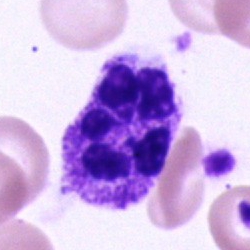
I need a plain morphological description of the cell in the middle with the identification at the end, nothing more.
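Dense, dark purple, clumped chromatin. Purple granules pack the cytoplasm, which is pale lilac between them. The outline is irregular and somewhat angular rather than round. This is a segmented neutrophil.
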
